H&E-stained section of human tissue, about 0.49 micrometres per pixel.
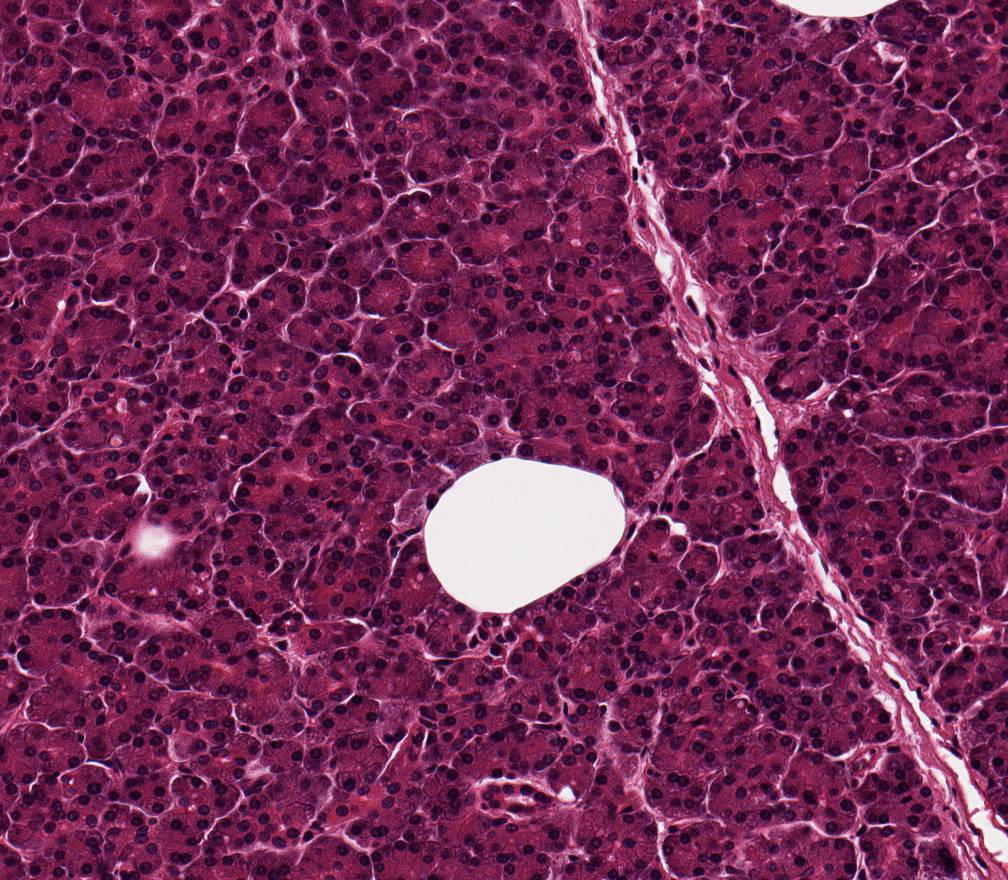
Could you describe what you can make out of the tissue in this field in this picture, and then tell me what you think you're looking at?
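Acinar cells show deeply eosinophilic, dark pink-red cytoplasm, with round, dark, fairly uniform nuclei toward each cell's base. A thin pale connective tissue band divides the field diagonally, top centre to lower right corner, narrow empty clefts running along it consistent with retraction artefact. Name: pancreas.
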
